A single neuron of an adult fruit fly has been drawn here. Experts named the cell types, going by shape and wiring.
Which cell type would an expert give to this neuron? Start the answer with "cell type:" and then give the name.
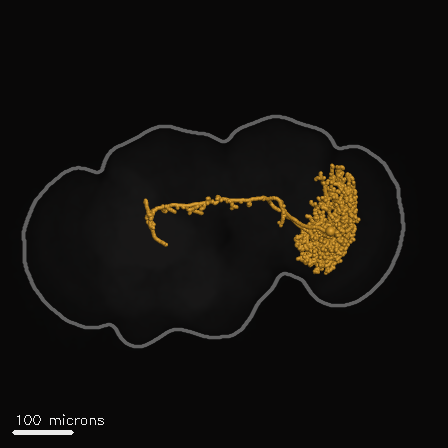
cell type: LPT49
